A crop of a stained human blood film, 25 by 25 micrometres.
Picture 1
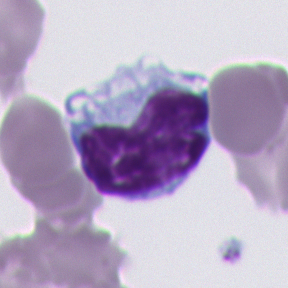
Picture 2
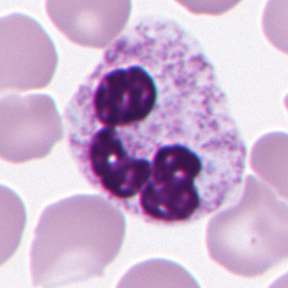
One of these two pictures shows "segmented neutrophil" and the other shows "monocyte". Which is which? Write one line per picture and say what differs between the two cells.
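Picture 1: monocyte. No granules are visible in the cytoplasm.
Picture 2: segmented neutrophil. Small purple-lilac granules are scattered throughout the cytoplasm.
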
